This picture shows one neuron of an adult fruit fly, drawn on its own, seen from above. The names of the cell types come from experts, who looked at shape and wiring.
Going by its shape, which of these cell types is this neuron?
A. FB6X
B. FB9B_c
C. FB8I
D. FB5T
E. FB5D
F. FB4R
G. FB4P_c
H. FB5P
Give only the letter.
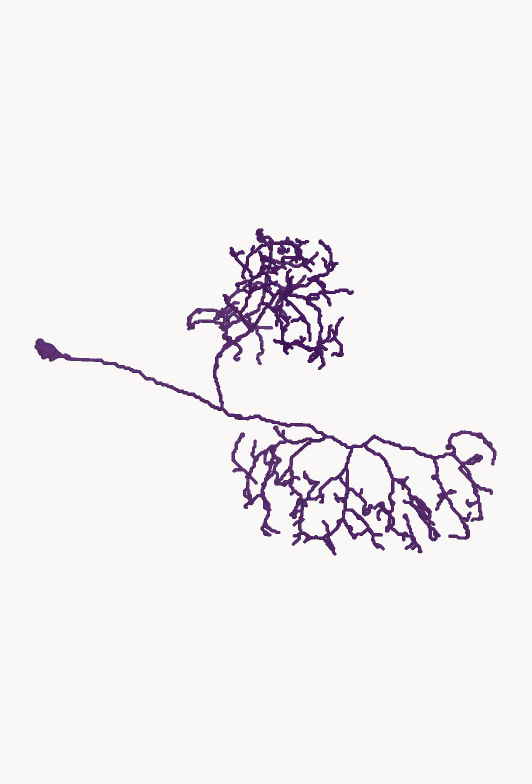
E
